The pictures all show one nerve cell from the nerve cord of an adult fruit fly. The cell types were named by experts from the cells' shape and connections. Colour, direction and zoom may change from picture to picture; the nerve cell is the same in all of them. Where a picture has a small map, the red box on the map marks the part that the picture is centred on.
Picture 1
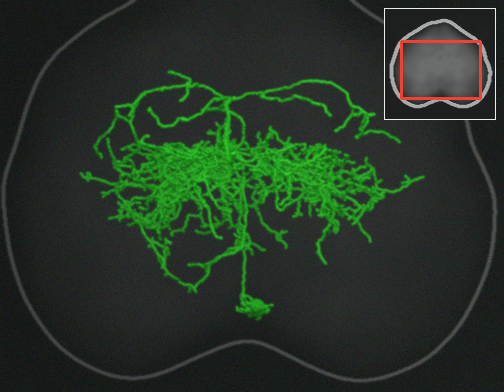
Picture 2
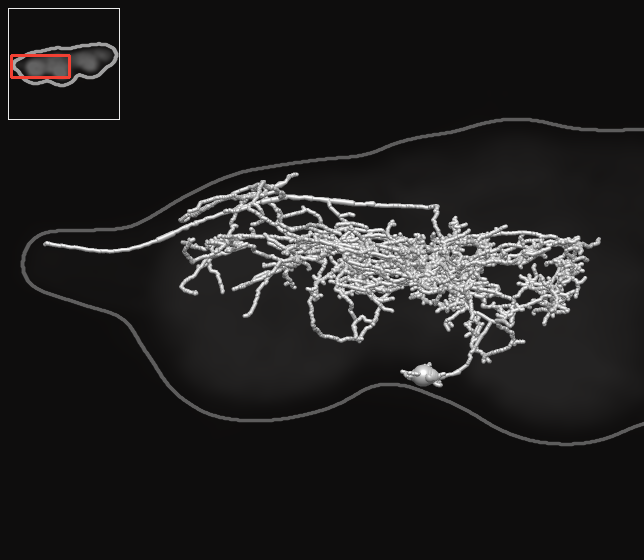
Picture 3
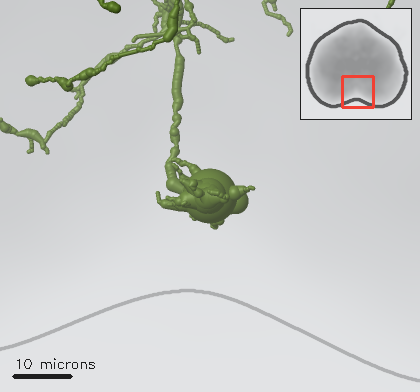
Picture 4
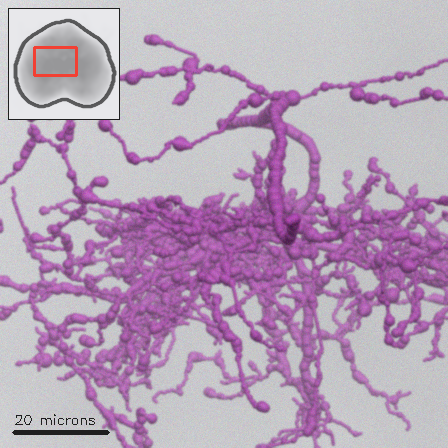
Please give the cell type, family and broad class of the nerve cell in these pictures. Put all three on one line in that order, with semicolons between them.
AN02A002; hemilineage 02A; ascending neuron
